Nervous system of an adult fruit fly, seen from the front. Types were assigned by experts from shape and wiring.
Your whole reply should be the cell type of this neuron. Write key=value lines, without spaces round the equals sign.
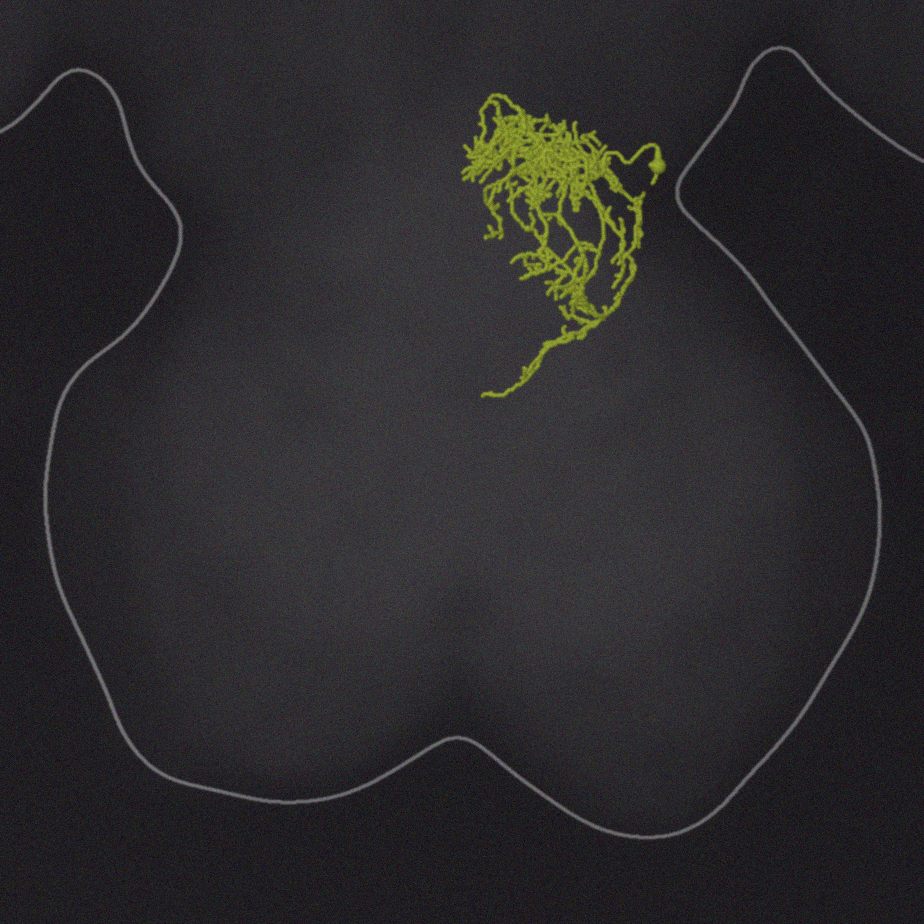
cell_type=INXXX297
